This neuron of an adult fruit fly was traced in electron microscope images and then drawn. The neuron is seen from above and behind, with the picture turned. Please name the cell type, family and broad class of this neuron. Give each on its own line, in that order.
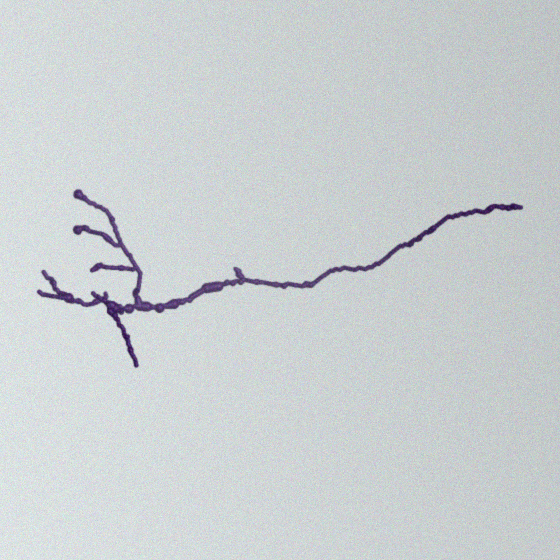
SNta29
class mechanosensory tactile
sensory neuron entering the nerve cord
